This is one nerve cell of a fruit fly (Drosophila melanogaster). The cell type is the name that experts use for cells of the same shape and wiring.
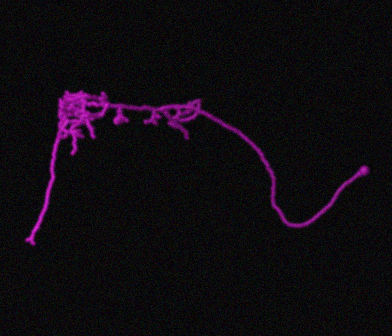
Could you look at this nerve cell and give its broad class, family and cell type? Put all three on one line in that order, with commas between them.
central-brain intrinsic neuron, hemilineage SIPa1_ventral, SIP013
